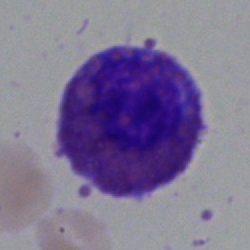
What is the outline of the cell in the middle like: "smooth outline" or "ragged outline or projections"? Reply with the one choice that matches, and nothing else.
Ragged outline or projections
